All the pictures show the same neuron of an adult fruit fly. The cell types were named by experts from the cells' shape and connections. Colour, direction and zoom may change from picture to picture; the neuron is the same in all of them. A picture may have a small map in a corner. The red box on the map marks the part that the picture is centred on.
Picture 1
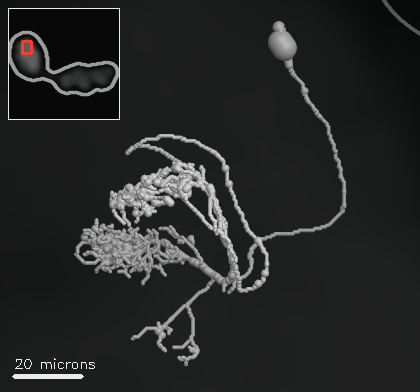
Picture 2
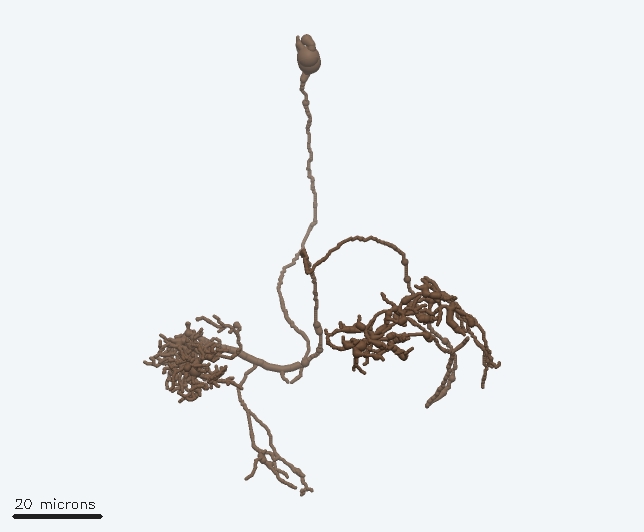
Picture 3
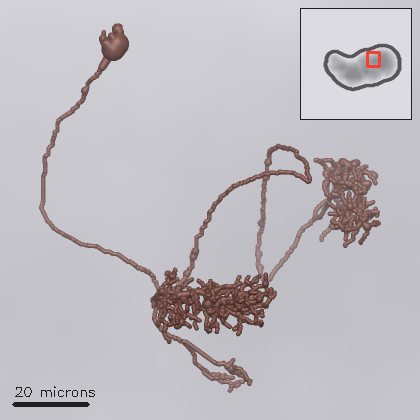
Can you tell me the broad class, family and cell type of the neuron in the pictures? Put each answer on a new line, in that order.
central-brain intrinsic neuron
class CX
hDeltaL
